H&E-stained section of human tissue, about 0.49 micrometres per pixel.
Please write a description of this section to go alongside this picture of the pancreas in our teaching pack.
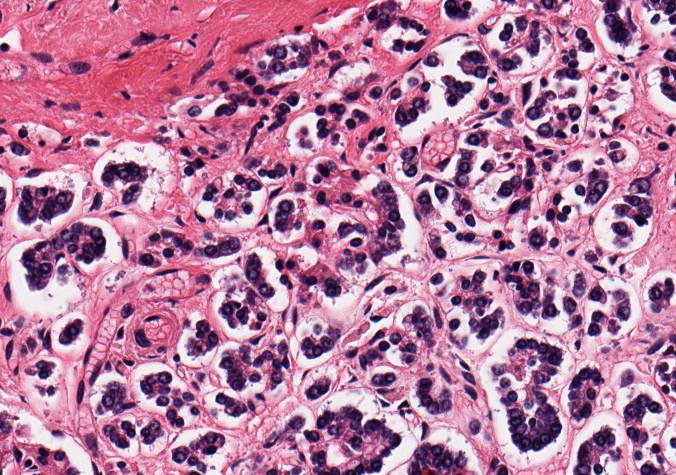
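Have a look at the clusters to begin with. Their cells carry dark, crowded, deeply stained nuclei, and their cytoplasm is pink. Now notice that several of these clusters are arranged as rings around a small central opening. Then move your eye to the collagen band at the top left: you'll see elongated nuclei lying within it.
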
